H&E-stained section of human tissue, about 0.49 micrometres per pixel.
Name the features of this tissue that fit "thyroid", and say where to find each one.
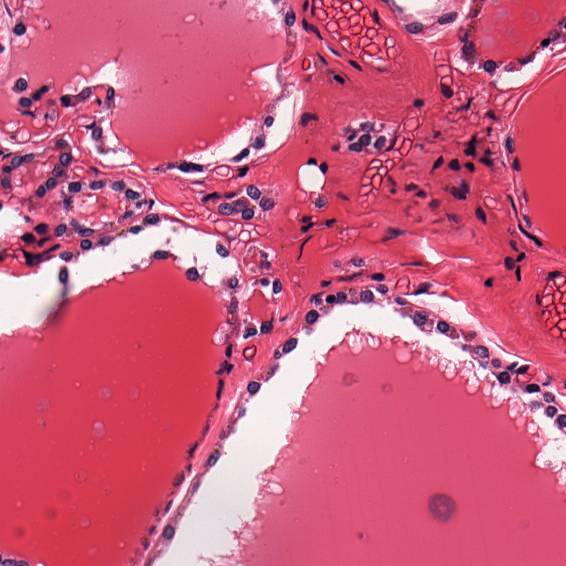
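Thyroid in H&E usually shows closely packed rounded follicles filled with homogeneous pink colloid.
Most of this field is large rounded spaces of homogeneous pink material between narrow branching strands, which fits.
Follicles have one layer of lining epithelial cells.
I see one layer of flattened to low cuboidal cells with small dark nuclei lining them; fits too.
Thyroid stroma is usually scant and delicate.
Yet the widest stroma, upper centre to right, is pink fibrous tissue with scattered elongated dark nuclei, which fits less well.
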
